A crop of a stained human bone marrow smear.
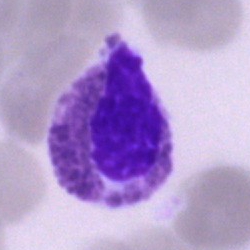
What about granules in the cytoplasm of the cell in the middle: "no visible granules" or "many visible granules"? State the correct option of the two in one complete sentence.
Within the cytoplasm of the cell there are many visible granules.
